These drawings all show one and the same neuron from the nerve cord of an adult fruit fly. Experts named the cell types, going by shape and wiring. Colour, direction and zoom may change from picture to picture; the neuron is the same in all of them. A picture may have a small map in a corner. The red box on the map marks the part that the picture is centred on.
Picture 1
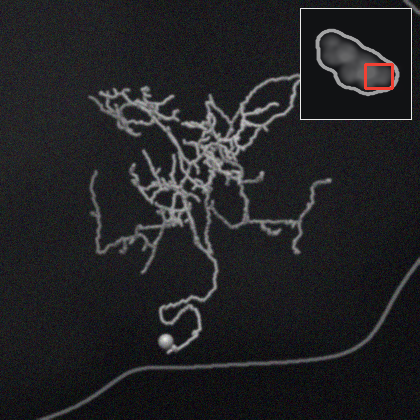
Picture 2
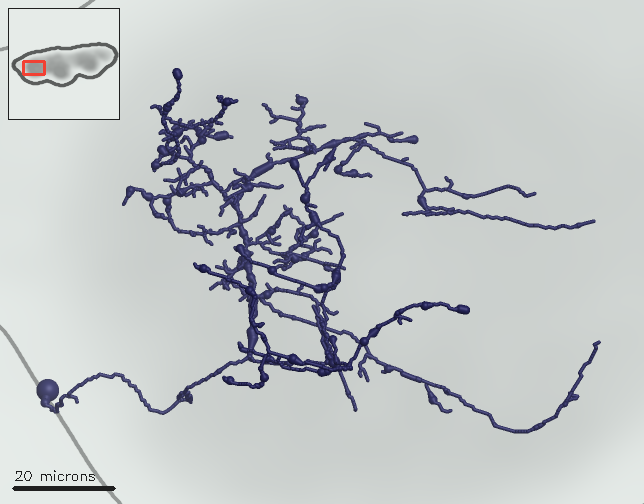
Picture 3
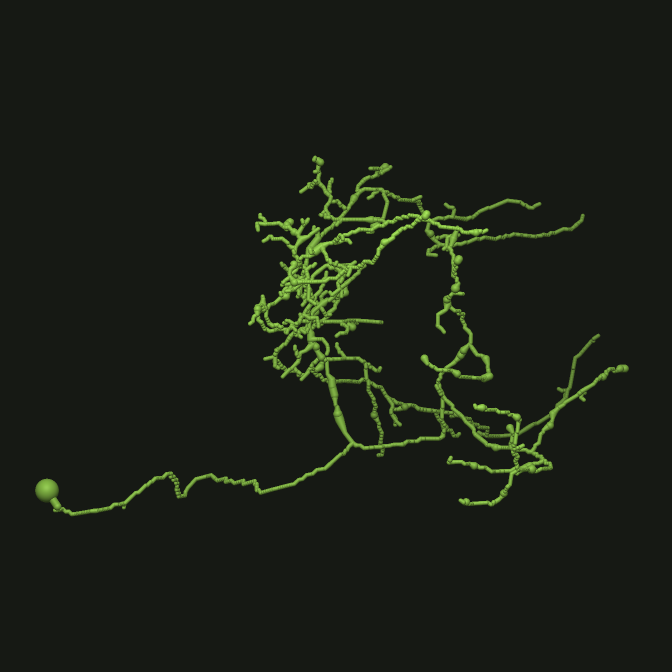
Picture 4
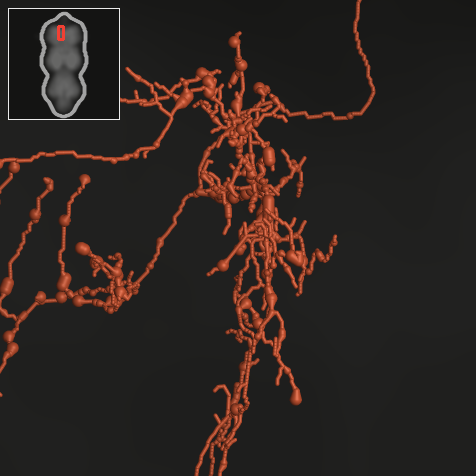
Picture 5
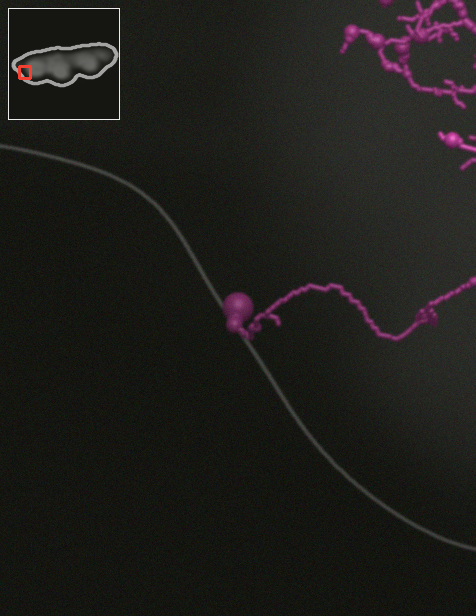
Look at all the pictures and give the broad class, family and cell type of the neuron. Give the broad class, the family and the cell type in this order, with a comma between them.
nerve-cord intrinsic neuron, hemilineage 14A, IN14A066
